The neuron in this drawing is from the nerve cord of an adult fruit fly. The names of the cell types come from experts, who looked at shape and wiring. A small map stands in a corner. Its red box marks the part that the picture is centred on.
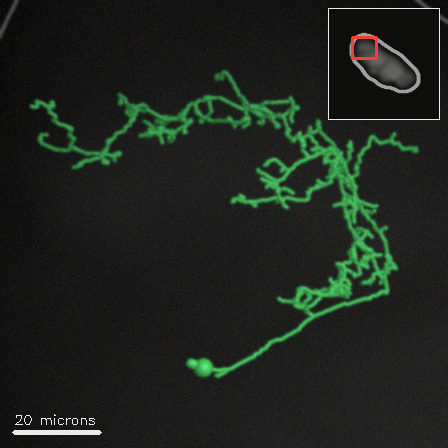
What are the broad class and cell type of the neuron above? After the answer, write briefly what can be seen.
This is a nerve-cord intrinsic neuron. It is of cell type INXXX428. By the scale bar it is about 90 microns wide in this view. Dozens of branch ends can be seen.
